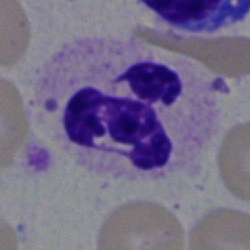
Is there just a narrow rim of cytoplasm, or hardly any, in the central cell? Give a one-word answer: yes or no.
No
